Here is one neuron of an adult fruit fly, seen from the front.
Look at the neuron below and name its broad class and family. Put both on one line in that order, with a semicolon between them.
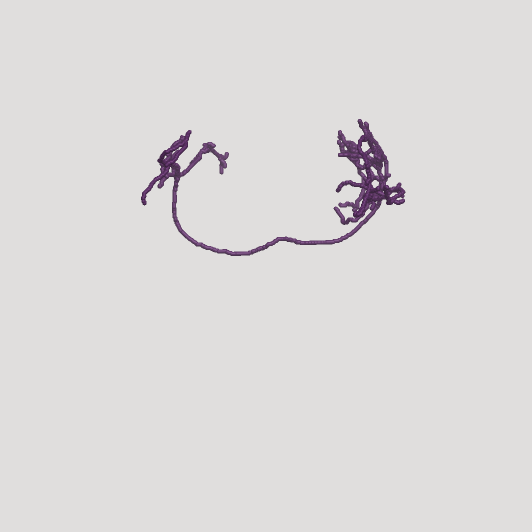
nerve-cord intrinsic neuron; hemilineage 19B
